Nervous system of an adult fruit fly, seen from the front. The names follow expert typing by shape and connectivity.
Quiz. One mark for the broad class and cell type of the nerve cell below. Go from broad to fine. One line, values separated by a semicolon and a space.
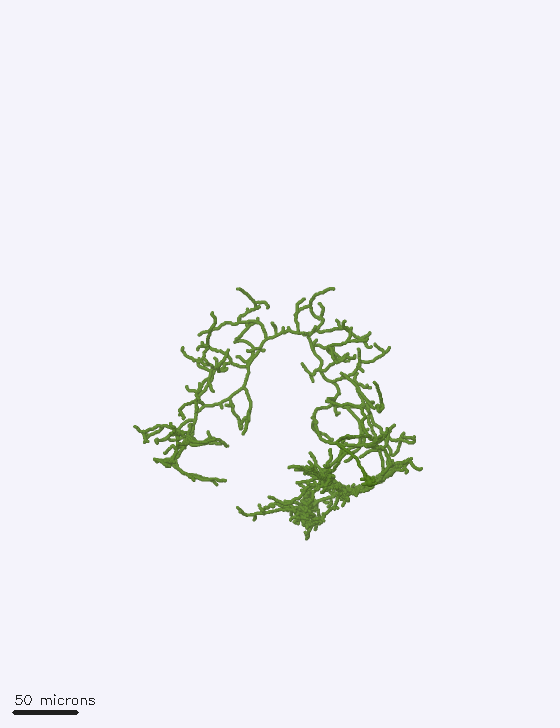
central-brain intrinsic neuron; GNG311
